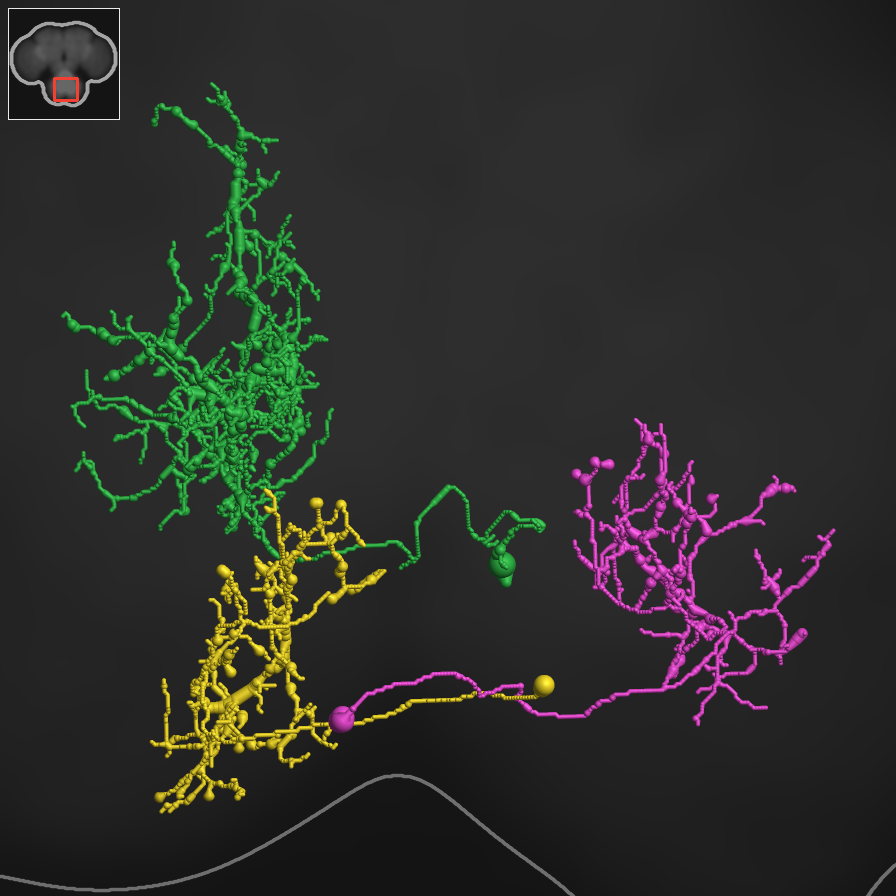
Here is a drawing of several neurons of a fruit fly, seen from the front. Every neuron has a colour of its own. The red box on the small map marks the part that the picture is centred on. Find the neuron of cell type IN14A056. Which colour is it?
yellow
